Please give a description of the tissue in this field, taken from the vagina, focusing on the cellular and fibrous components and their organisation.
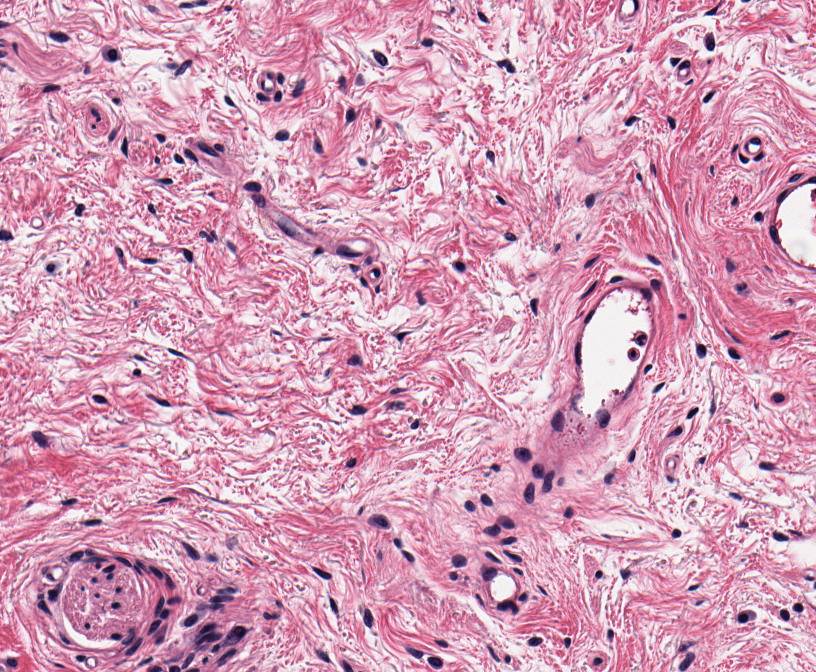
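Wavy pink collagen fibres, loosely arranged, fill most of the field. It seems looser centrally and upper left than around the vessels. Right of centre, a thin-walled vessel's open white lumen holds a few red cells. Bottom left, concentric layers of spindle-shaped nuclei ring a rounded structure.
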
